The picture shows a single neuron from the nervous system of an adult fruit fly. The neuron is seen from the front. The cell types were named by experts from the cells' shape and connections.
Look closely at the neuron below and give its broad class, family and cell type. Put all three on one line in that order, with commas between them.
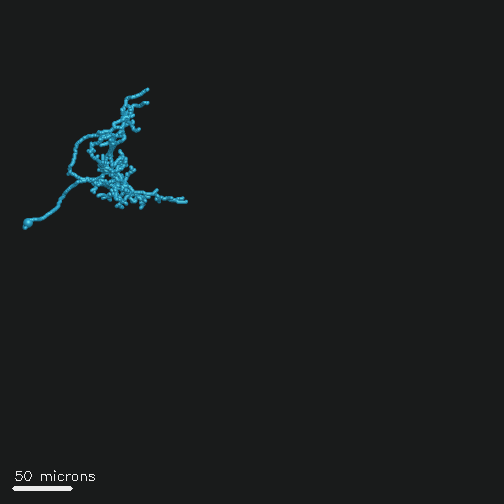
central-brain intrinsic neuron, hemilineage LHa2, SLP094_b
